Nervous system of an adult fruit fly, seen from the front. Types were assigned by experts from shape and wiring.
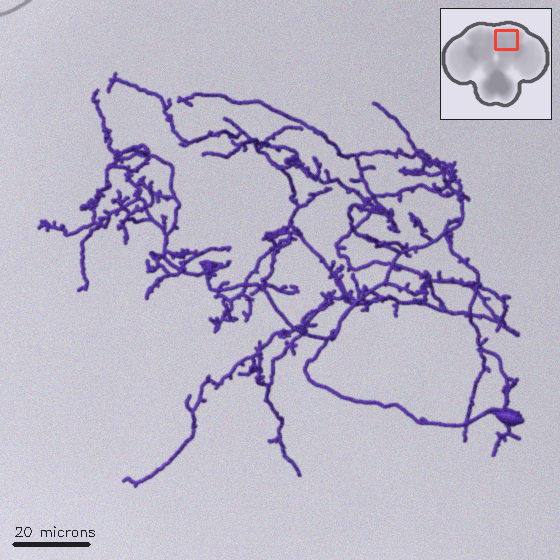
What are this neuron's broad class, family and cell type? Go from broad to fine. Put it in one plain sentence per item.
A central-brain intrinsic neuron of hemilineage CREl1, type SIP128m.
